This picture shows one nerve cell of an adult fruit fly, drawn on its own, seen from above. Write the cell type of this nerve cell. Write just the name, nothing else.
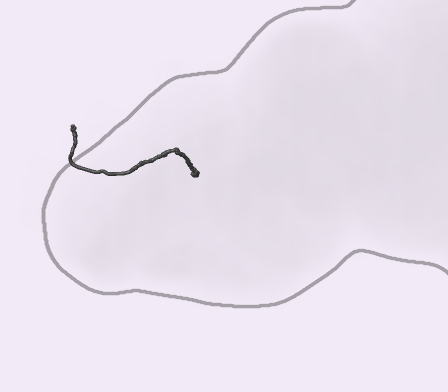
R7y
